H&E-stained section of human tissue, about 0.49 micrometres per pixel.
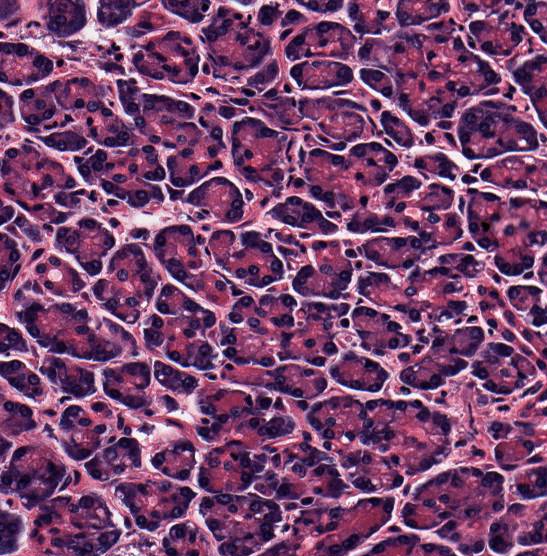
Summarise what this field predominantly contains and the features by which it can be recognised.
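Exocrine pancreas. Closely packed rounded glandular units throughout, separated by thin pink connective tissue strands. Cytoplasm granular, purple-pink; nuclei round, dark.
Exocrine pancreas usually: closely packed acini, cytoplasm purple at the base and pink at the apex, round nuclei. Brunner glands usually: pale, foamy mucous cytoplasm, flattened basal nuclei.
No open central lumina seen in the units.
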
